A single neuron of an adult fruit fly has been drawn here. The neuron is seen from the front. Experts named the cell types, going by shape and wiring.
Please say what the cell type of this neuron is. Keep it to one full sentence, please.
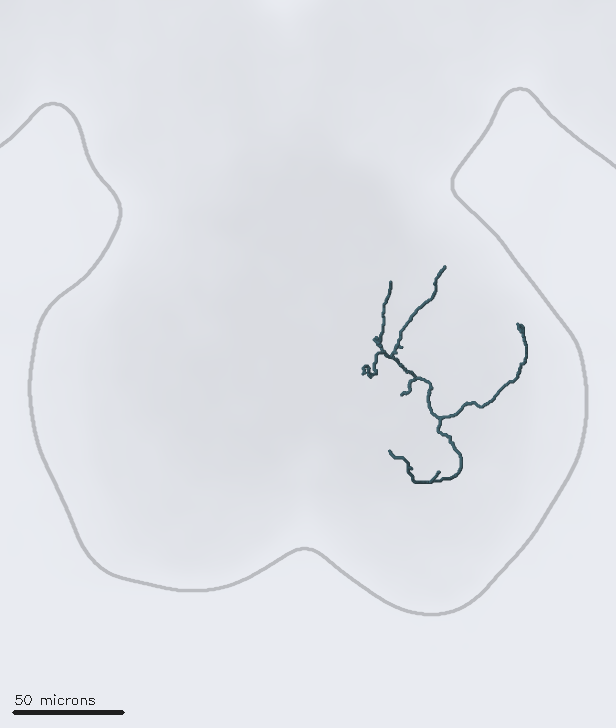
The cell type for the neuron is SNpp45.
